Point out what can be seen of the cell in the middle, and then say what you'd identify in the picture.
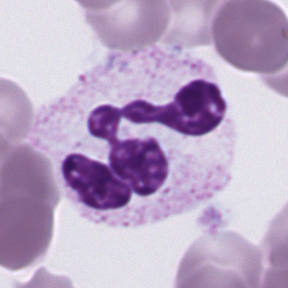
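Nucleus: several separate lobes joined by narrow strands. Chromatin: dark purple, coarsely clumped. Cytoplasm: abundant, pale pink, with fine pink-lilac granules scattered evenly throughout. Identification: segmented neutrophil.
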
